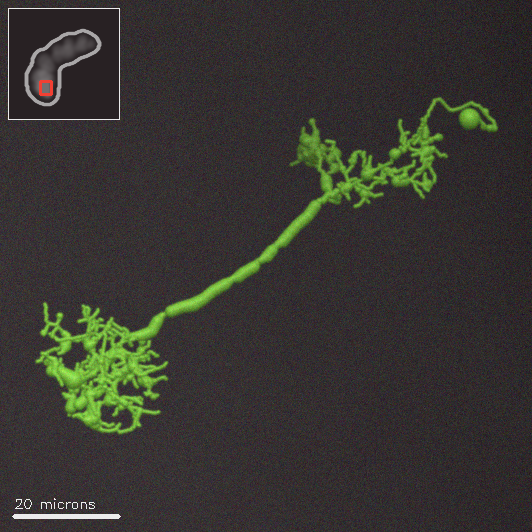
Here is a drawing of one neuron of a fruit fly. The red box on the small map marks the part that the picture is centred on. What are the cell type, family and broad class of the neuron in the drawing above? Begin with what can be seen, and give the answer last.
The cell body can be seen at the upper right of the picture. From left to right in the picture it spans about 90 microns. Dozens of branch ends can be seen. Its cell type is Y3. Its family is Y. It is an optic-lobe intrinsic neuron.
